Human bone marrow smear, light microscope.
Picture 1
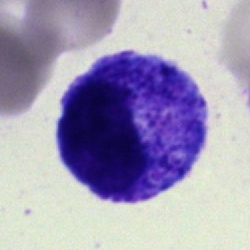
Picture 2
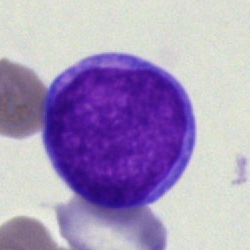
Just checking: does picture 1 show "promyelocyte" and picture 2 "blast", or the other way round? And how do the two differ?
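Picture 1 shows a promyelocyte, and picture 2 shows a blast. In the promyelocyte the cytoplasm takes up about half the cell and is violet-purple, whereas the blast has only a very thin rim of cytoplasm, coloured blue. The promyelocyte's nucleus lies to one side, filling roughly the left half of the cell, and is stained a very dark, nearly uniform purple. In the blast the chromatin is fine and evenly spread, without coarse dark clumps, and the outline is round with a smooth edge. The promyelocyte's cytoplasm holds granules, with small pale spots scattered between them.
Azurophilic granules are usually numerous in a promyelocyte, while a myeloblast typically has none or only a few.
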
